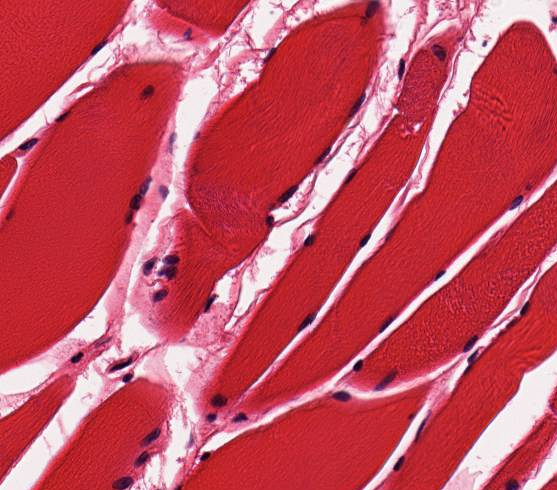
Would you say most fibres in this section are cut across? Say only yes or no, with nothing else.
No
